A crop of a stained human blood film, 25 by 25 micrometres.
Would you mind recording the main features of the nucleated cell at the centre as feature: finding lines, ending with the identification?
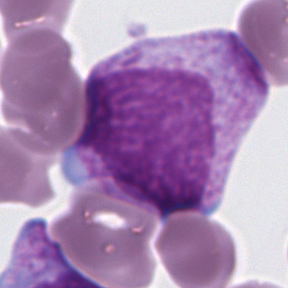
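Position: nucleus off-centre, toward the lower left
Chromatin: finely and evenly stippled, no coarse dark clumps
Cytoplasm: pale lilac, widest band at the upper right
Edge: small pale blue bulge projecting on the left
Name: atypical promyelocyte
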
